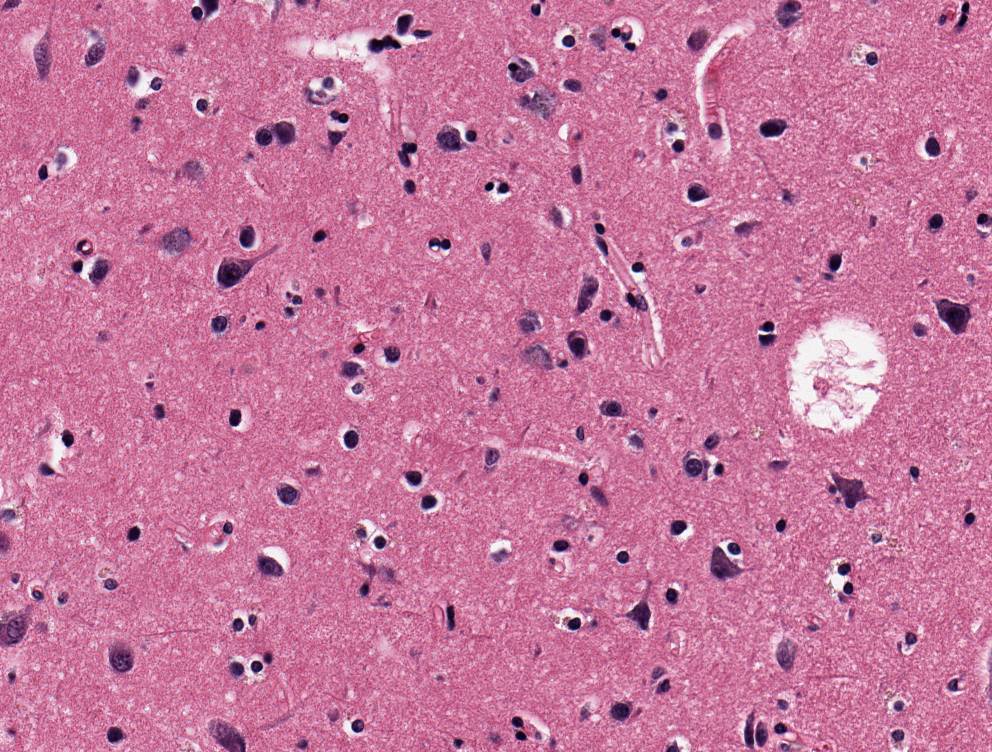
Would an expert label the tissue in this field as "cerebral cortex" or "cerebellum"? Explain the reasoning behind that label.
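It is cerebral cortex. Going through the field in order: cells lie singly, scattered through an even, finely fibrillary pink background from edge to edge. The commonest cells are small, with round, dark nuclei and scant visible cytoplasm. Many cells and vessels sit in clear empty halos. Neither epithelium nor glands appear.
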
